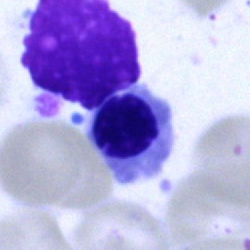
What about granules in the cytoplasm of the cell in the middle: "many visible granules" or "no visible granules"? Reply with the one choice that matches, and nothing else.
No visible granules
